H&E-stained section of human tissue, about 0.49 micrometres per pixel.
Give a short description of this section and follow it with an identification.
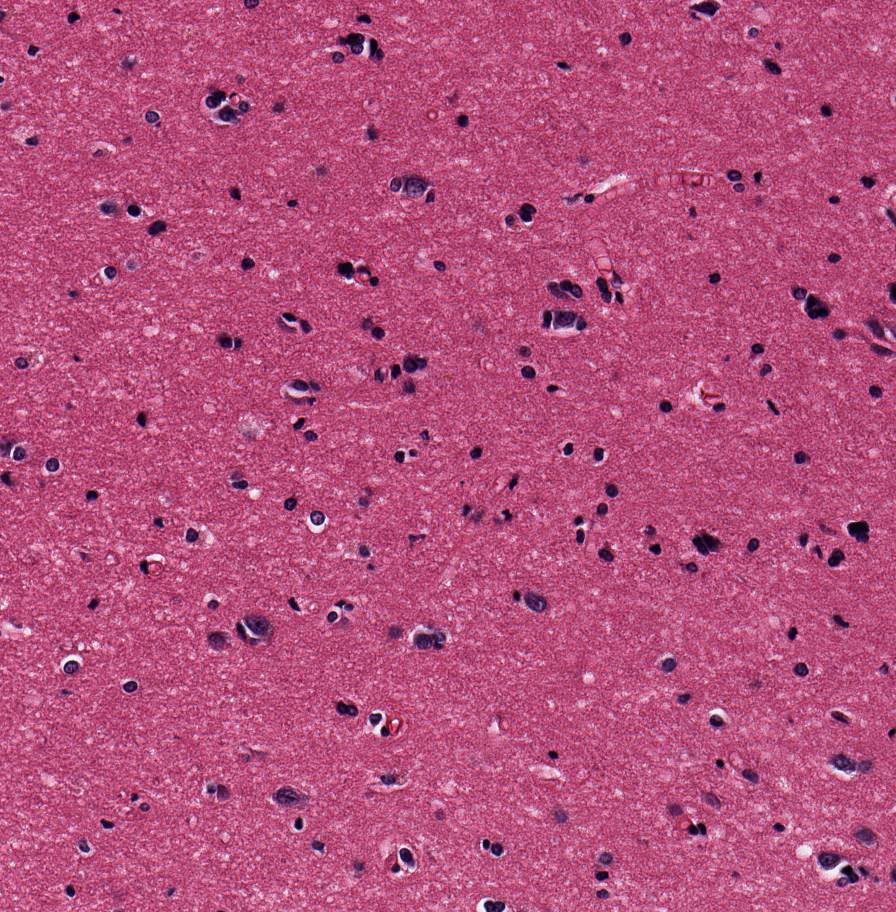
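What strikes me first is how the nuclei lie singly, scattered fairly evenly across the whole field. Most are small, round and dark, with little cytoplasm showing, and many cells sit in a narrow clear halo. Among the small ones are a few larger cells with dark, somewhat angular nuclei, at upper left and left of centre, for instance. This is cerebral cortex.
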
